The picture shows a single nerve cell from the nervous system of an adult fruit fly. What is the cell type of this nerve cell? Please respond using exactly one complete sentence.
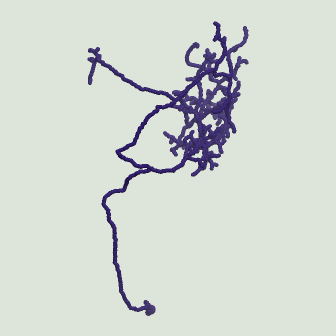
A cell of type IN01B050_a is what this nerve cell is.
